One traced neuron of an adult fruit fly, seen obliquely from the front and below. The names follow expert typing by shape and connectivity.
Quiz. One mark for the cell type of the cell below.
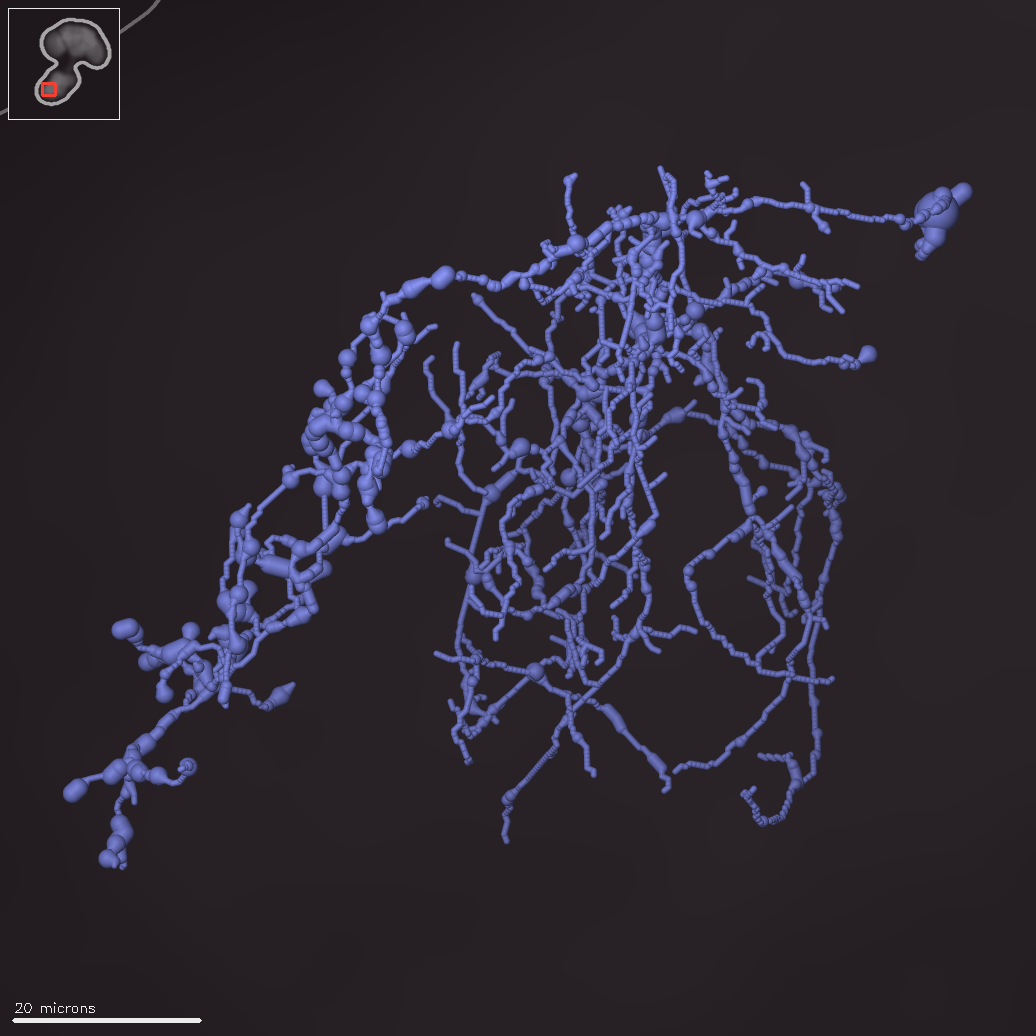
INXXX353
